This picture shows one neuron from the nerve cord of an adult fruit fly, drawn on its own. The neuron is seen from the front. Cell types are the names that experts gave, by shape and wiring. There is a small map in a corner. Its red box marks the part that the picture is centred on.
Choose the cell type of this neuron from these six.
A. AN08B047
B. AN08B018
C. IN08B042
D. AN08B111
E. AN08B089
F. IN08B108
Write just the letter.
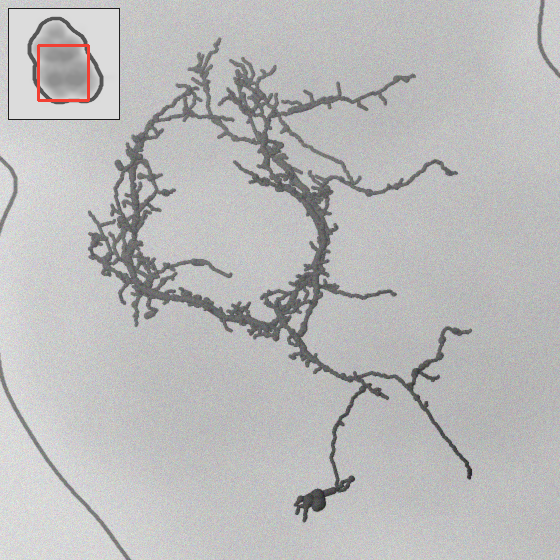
A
